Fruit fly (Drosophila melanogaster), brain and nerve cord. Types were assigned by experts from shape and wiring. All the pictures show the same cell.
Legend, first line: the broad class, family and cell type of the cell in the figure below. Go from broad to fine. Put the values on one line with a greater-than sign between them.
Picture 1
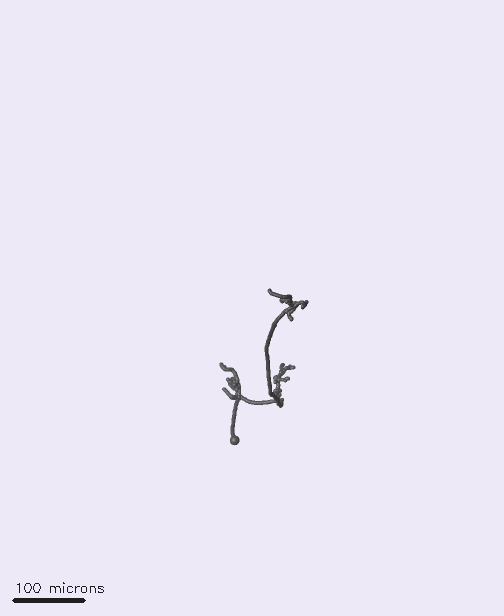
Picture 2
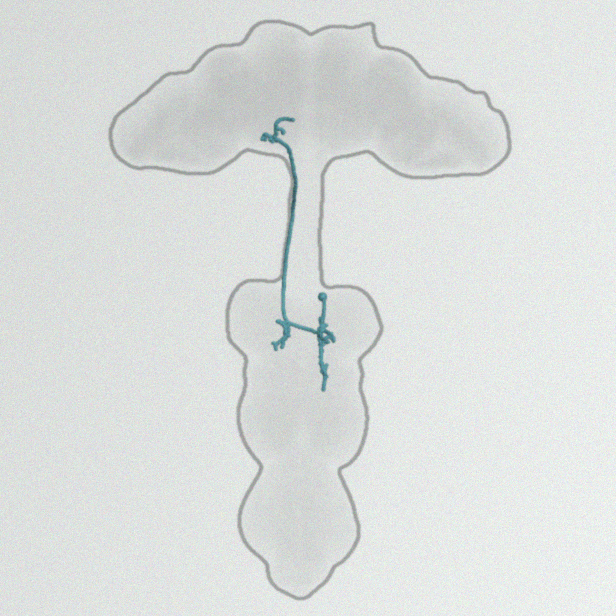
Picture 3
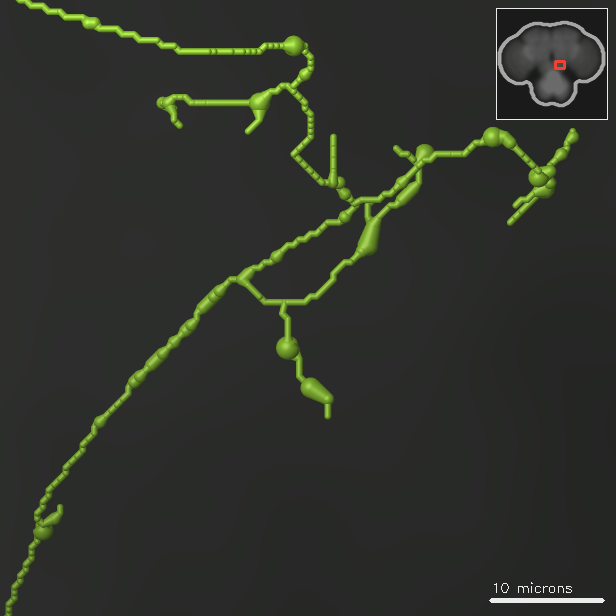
ascending neuron > hemilineage 07B > AN07B091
